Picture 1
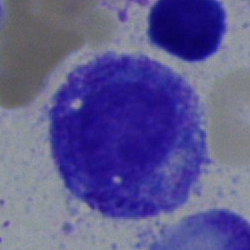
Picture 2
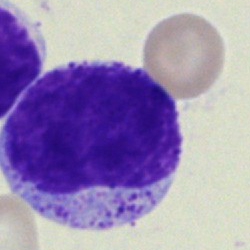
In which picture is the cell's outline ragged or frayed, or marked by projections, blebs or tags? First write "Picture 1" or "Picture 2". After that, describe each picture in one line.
Picture 1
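What picture 1 shows: The edge of the cell is slightly ragged rather than smooth.
What picture 2 shows: The cell outline is roughly round and smooth.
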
